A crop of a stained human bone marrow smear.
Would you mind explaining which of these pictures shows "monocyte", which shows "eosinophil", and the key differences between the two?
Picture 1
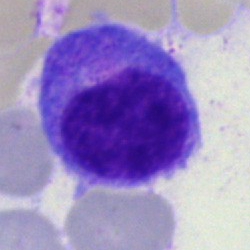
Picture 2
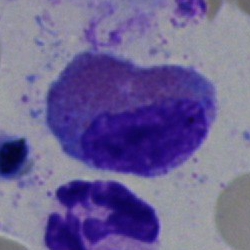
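First, identity: picture 1 is the monocyte and picture 2 the eosinophil. Outline next: the monocyte is roughly round with a mostly smooth edge, and the eosinophil is broad and rounded with a smooth edge.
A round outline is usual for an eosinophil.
Then the nucleus: in the eosinophil it sits eccentrically in the lower right part of the cell, and its deep purple chromatin looks dense rather than fine and open.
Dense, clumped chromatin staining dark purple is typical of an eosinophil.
Then the cytoplasm: in the monocyte its widest band lies above and to the upper left of the nucleus. Vacuoles last: neither cell shows any. Pale red cells lie against the lower and left edges of the monocyte.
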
